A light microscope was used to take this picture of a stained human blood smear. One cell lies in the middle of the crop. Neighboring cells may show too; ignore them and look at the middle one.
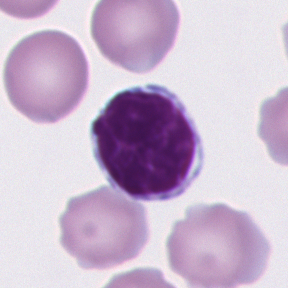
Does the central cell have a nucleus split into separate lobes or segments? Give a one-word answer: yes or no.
No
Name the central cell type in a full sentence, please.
Located at the centre of the crop is a typical lymphocyte.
